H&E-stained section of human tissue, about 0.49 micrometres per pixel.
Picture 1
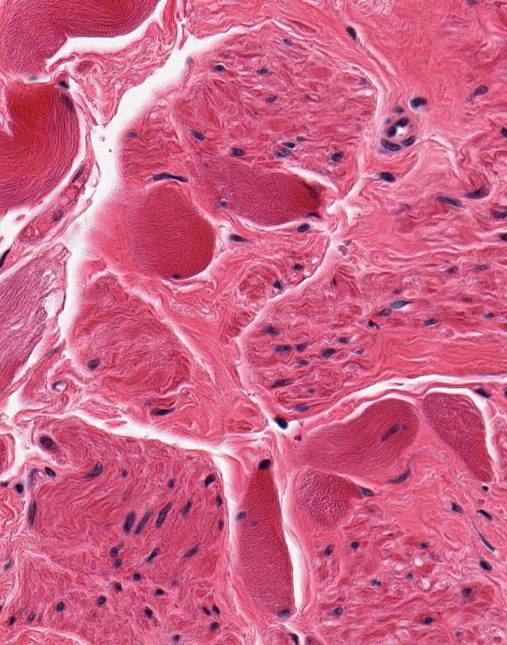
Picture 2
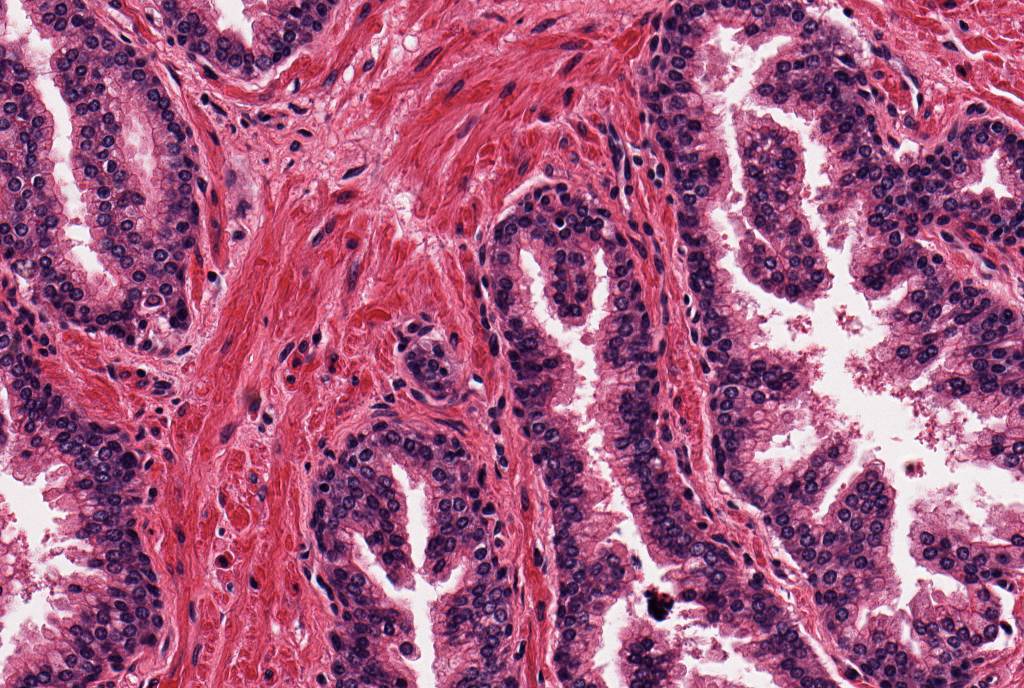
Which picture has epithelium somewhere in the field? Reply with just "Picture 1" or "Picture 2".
Picture 2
